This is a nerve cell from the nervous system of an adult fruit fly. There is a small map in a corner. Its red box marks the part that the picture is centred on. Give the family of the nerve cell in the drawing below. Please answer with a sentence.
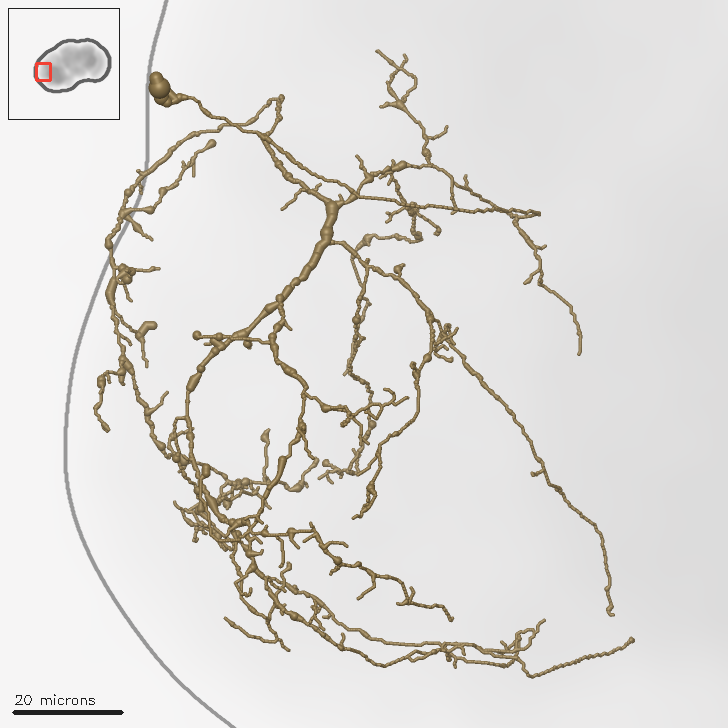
The family is hemilineage 03A.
